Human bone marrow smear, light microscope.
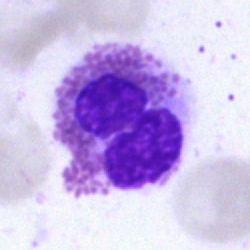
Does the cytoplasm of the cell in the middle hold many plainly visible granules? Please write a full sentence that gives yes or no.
Yes, this cell has a cytoplasm with many visible granules.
